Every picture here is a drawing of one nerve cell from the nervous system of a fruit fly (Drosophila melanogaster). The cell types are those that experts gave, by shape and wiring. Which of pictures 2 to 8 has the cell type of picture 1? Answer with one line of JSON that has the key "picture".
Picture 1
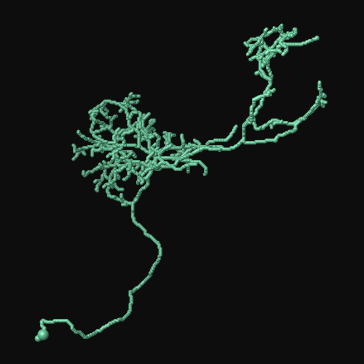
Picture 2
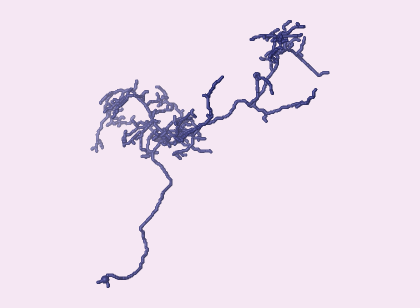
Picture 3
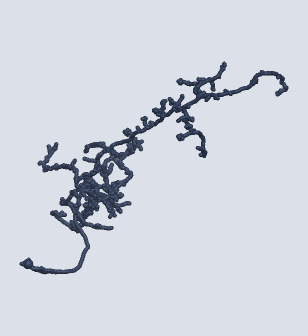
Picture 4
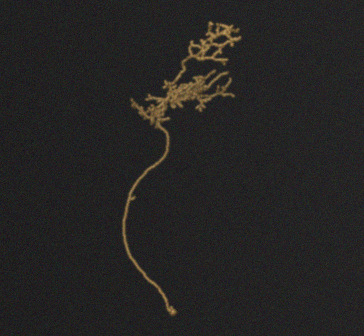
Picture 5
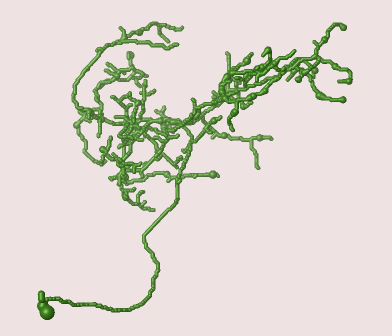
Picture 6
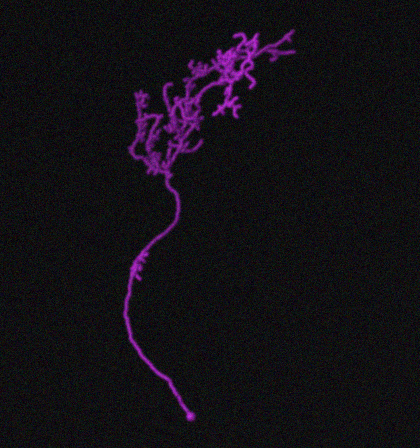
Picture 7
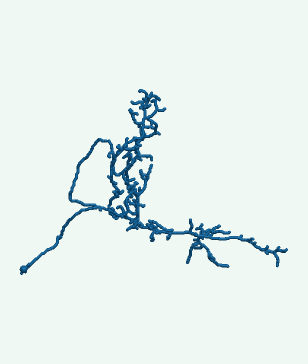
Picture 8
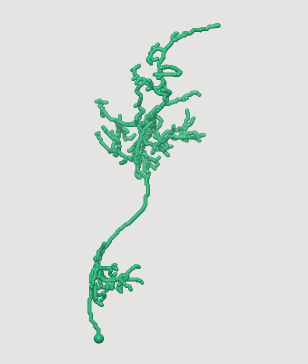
{"picture": 2}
